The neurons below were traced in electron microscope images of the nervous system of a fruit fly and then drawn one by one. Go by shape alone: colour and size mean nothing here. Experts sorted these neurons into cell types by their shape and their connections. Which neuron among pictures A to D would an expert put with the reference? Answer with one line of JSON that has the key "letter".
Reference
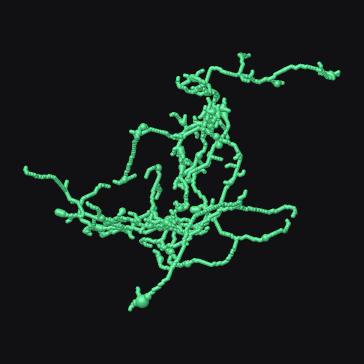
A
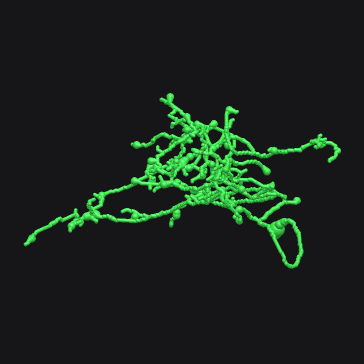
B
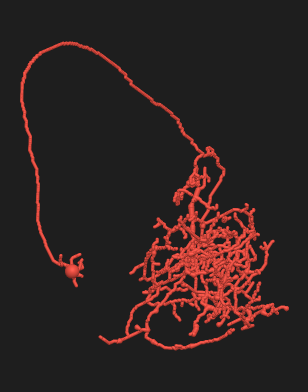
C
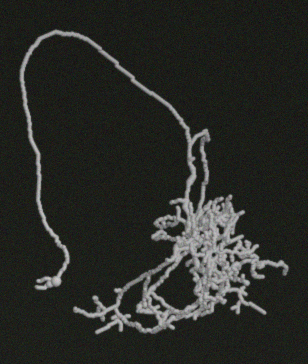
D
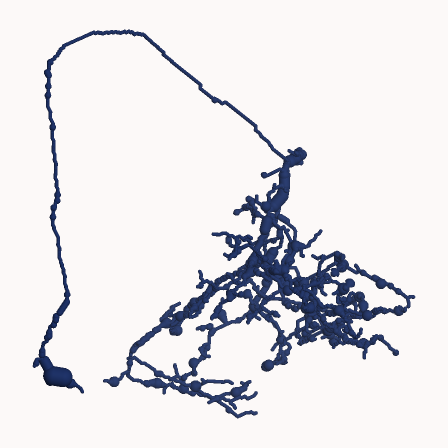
{"letter": "A"}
